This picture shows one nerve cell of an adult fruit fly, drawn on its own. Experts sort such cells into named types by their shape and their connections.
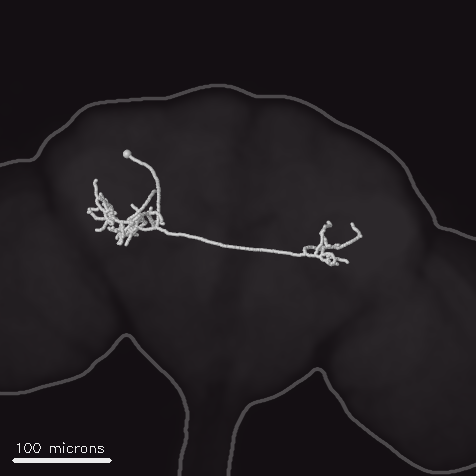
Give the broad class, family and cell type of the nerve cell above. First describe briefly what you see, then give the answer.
It lies in the brain. From left to right in the picture it spans about 300 microns. It is a central-brain intrinsic neuron. Its family is hemilineage VLPa2. Its cell type is CB2175.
